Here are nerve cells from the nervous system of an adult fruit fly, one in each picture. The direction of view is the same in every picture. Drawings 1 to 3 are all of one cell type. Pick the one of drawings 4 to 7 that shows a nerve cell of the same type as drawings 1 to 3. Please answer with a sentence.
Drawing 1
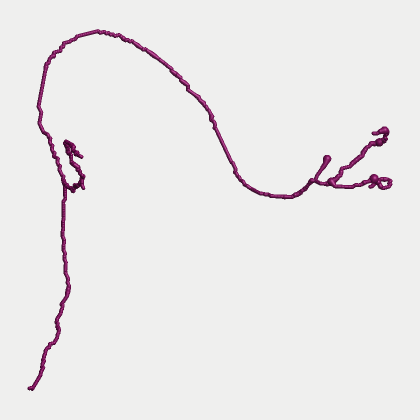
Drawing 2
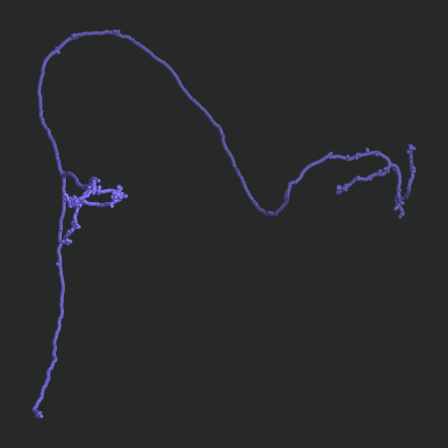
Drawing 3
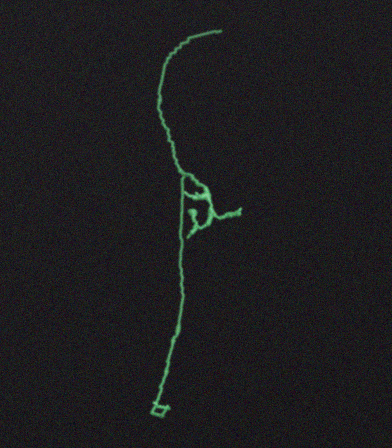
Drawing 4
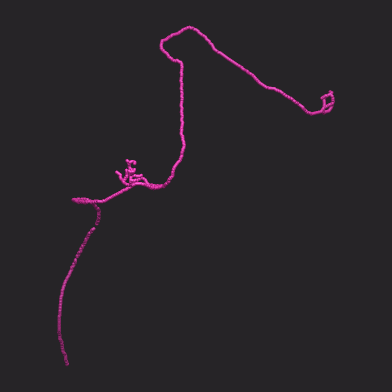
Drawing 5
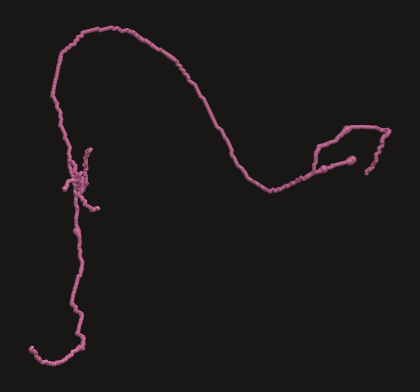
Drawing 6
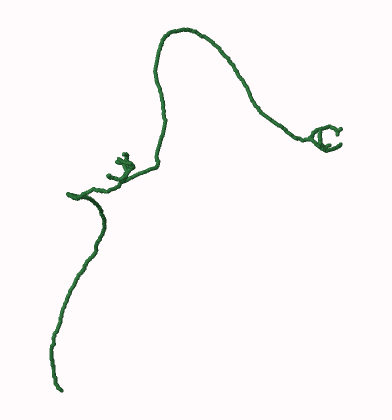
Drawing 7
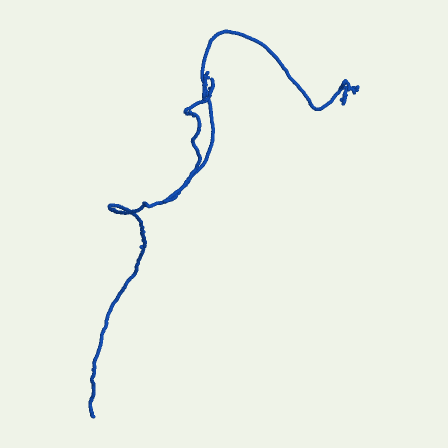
Drawing 5 is of the same cell type.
